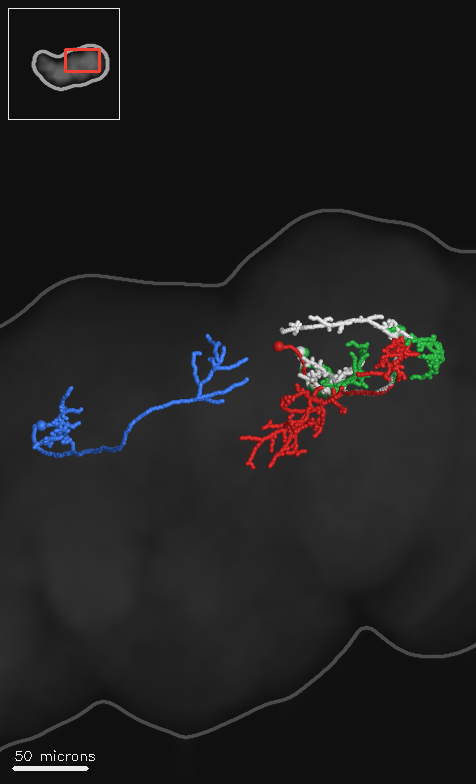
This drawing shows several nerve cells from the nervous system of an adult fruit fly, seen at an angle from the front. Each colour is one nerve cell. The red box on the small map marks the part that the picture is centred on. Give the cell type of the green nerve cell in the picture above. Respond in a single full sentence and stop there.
The cell type carried by this nerve cell is AOTU060.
